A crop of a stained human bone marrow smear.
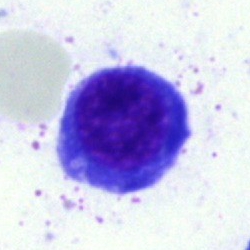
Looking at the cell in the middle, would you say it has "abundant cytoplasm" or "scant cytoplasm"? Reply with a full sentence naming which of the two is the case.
The cytoplasm of this cell is scant, a narrow rim.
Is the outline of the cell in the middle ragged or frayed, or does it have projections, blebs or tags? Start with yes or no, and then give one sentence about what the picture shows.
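No. The cell is round with a smooth outline.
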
